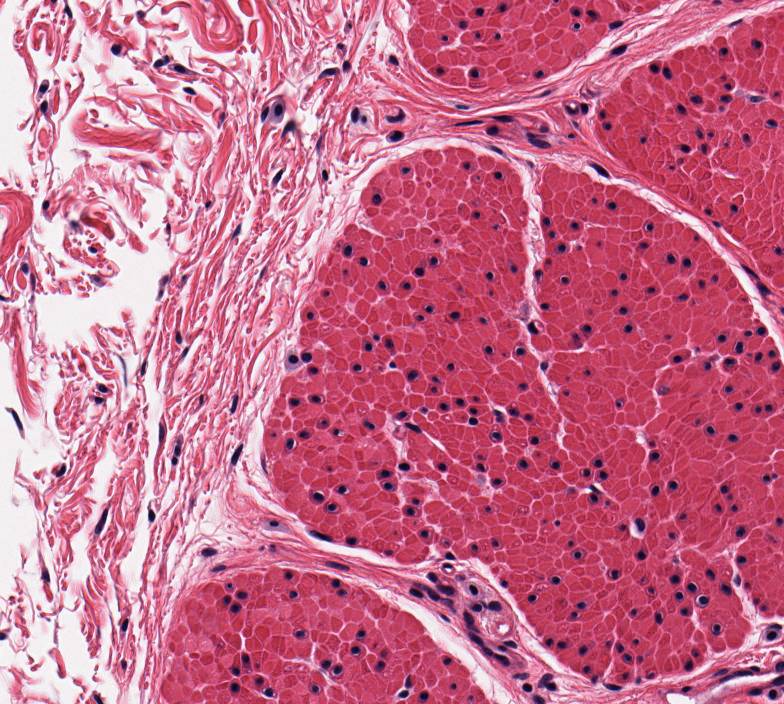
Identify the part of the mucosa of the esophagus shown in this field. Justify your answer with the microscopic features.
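This is smooth muscle. Rounded bundles fill the centre and right; their cells, cut across, appear as small polygonal pink profiles.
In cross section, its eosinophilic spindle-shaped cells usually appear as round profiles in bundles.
Thin pale pink collagen septa with flattened dark nuclei separate the bundles. On the left, loose connective tissue holds wavy, mostly vertical collagen bundles and scattered spindle-shaped nuclei.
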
